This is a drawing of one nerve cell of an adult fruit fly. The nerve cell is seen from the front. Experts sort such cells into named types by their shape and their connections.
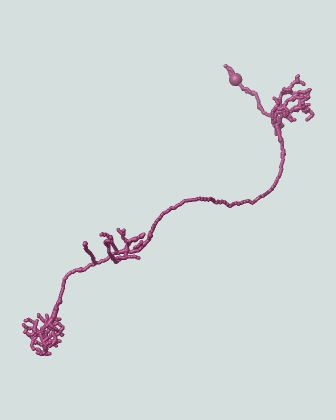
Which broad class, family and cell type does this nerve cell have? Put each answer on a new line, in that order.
central-brain intrinsic neuron
class CX
PFNa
